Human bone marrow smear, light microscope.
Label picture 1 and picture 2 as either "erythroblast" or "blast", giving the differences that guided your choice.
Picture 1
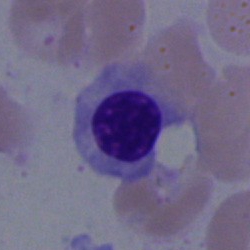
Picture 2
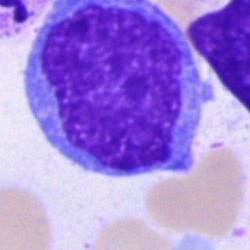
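Item by item: the erythroblast is in picture 1, the blast in picture 2. Chromatin: in picture 1 it is dense and dark purple with a few small lighter patches; in picture 2 it is deep purple and finely stippled with small pale spots.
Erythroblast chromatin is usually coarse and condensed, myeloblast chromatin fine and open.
Nucleolus: none is seen in picture 1.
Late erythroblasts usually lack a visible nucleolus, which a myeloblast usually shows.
Nucleus and cytoplasm: in picture 2 the nucleus fills most of the cell and the cytoplasm is a narrow rim all around it; in picture 1 a moderate rim of pale greyish-blue cytoplasm surrounds the nucleus.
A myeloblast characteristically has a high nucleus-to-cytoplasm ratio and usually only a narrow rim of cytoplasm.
Outline: irregular and somewhat angular in picture 1, roughly round in picture 2. Granules: none visible in either.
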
